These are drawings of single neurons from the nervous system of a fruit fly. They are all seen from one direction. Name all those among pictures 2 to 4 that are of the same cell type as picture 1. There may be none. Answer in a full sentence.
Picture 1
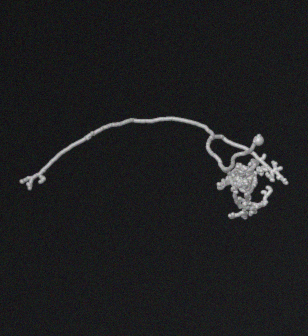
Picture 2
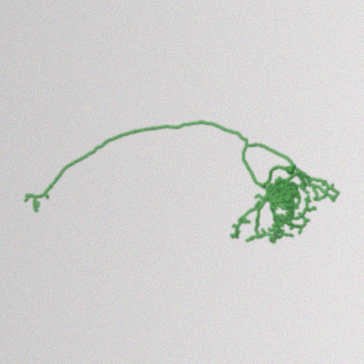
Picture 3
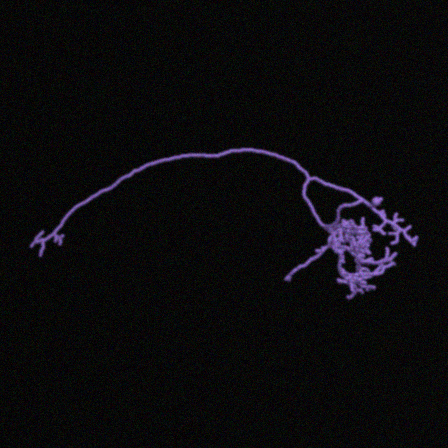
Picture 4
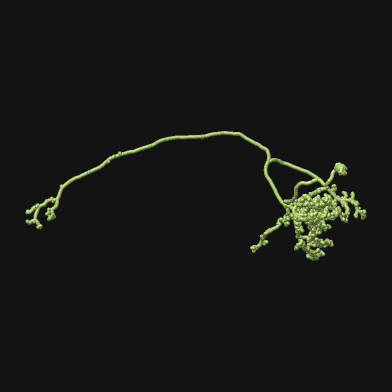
Picture 2, picture 3 and picture 4 are of the same cell type.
